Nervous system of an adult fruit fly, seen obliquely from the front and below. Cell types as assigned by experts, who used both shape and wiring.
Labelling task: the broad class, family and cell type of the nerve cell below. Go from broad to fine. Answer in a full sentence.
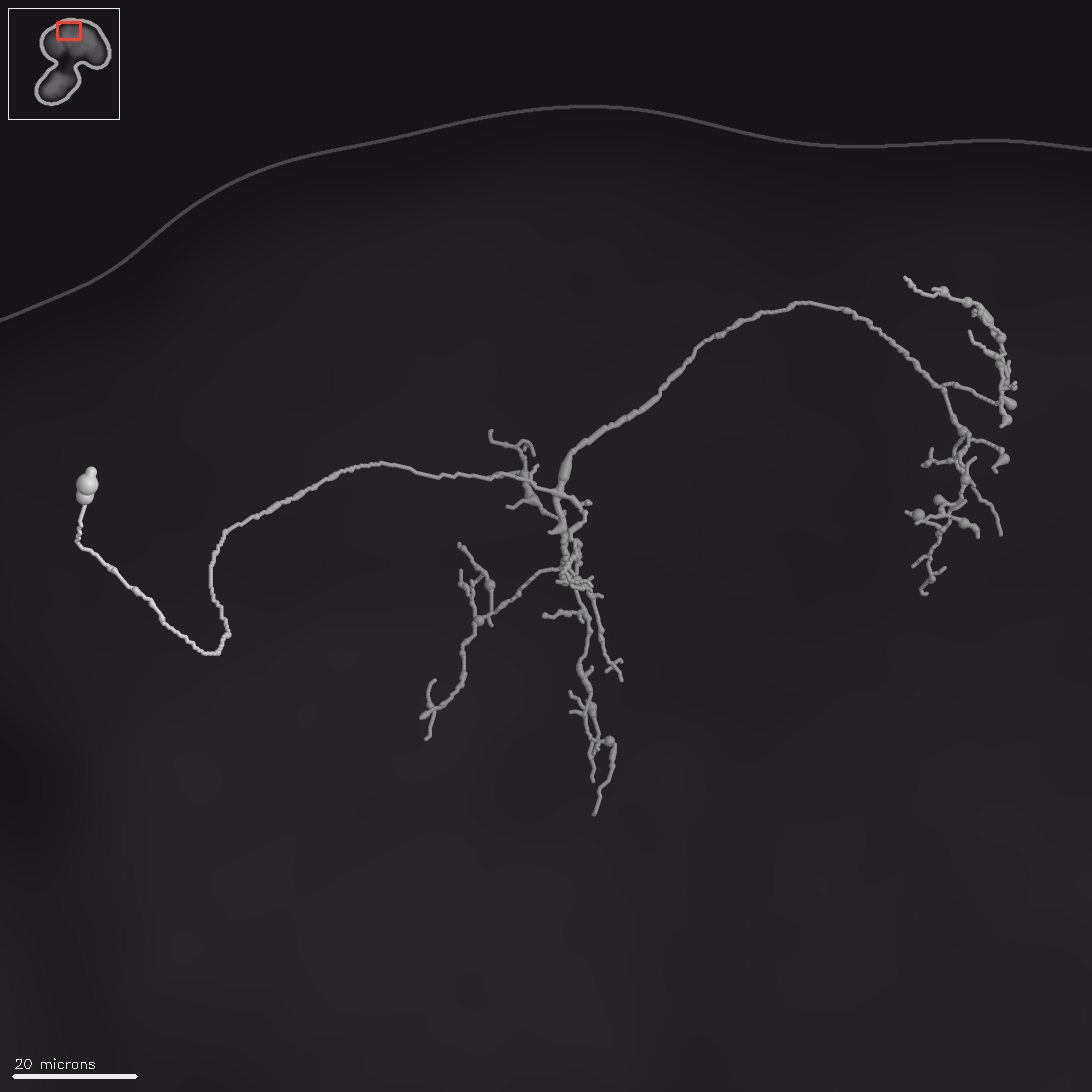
A central-brain intrinsic neuron of hemilineage SIPa1_ventral, type CL018.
